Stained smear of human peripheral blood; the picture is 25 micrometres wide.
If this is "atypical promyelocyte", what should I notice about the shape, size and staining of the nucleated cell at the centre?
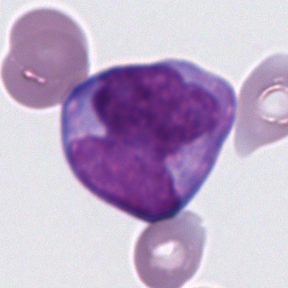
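Point one that goes with an atypical promyelocyte: the nucleus is folded, its lobes bending over and overlapping one another.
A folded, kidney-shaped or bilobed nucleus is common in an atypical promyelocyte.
Point two: the chromatin is finely stippled and lacy, not dense and solid.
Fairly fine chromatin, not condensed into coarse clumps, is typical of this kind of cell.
Also seen: the nucleus fills most of the cell, which is about 15 micrometres across, and a thin rim at the cell edge is a deeper blue than the inner cytoplasm.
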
